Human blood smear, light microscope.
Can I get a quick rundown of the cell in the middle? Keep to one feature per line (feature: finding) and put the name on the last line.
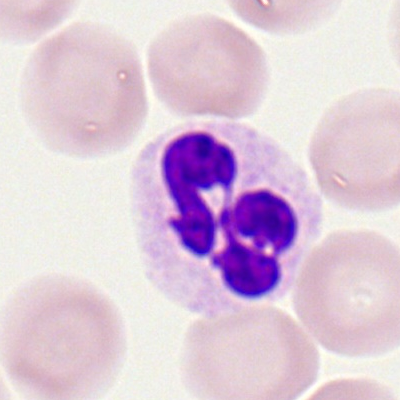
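Nucleus: several separate lobes
Lobe links: thin strands
Cytoplasm: abundant, pale pinkish-lilac
Granules: fine, faint lilac
Cell type: segmented neutrophil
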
